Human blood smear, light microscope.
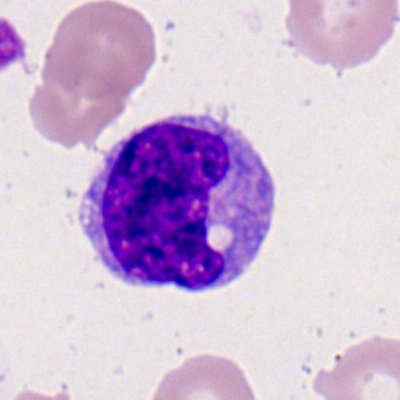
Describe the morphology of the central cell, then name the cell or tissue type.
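See the kidney-shaped nucleus, indented on its right side? The cytoplasm is pale greyish blue and widest on the right, next to that indentation, where a single clear round vacuole sits. This one's a monocyte.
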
